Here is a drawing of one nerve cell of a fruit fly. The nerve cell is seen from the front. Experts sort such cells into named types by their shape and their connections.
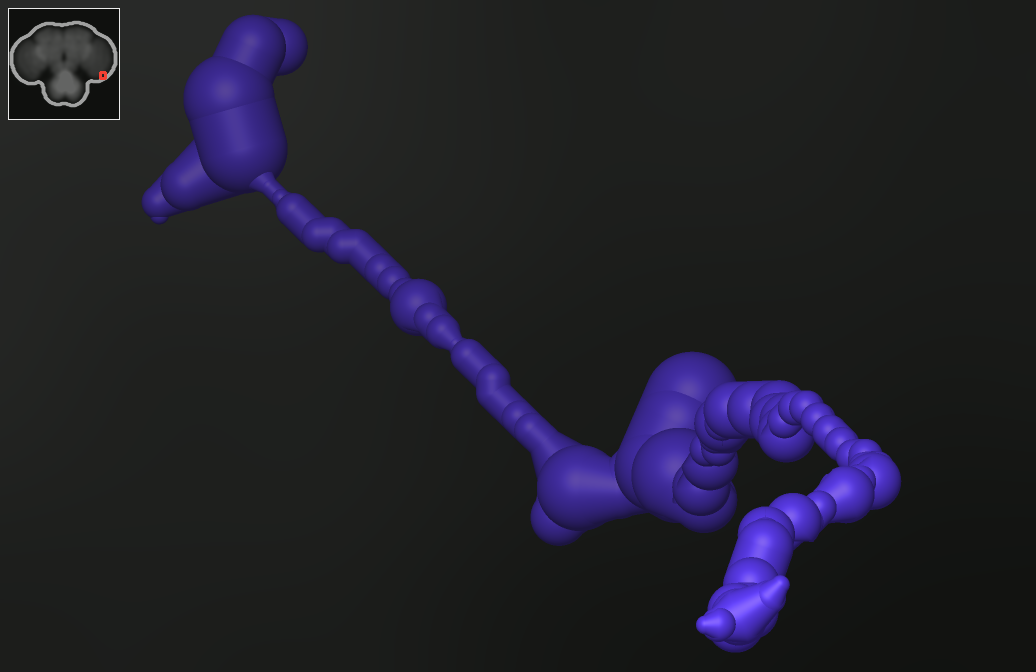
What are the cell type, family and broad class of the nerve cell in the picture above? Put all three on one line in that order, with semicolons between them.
L1; L; optic-lobe intrinsic neuron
